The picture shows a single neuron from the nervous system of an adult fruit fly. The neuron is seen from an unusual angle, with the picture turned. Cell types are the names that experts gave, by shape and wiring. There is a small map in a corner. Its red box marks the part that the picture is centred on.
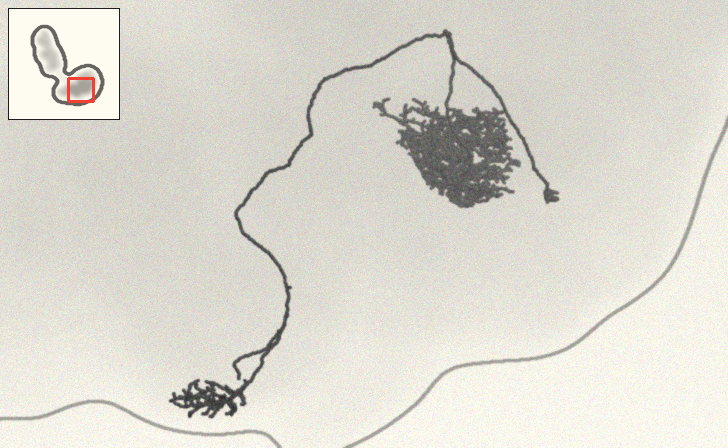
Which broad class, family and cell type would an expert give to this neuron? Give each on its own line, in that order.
central-brain intrinsic neuron
hemilineage VLPa2
AVLP200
